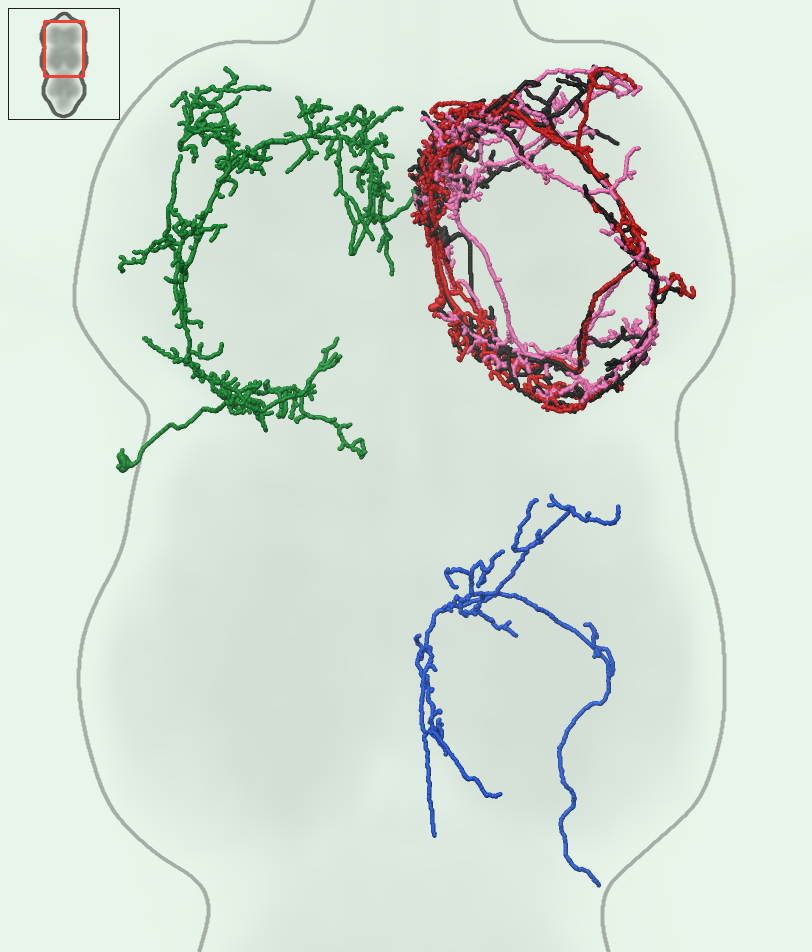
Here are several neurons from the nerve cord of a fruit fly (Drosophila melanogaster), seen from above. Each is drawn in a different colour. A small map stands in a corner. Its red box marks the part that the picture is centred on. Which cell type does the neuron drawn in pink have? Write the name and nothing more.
IN04B053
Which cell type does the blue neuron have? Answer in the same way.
SNxx29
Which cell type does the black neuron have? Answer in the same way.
IN04B038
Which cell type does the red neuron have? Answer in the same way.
IN04B034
